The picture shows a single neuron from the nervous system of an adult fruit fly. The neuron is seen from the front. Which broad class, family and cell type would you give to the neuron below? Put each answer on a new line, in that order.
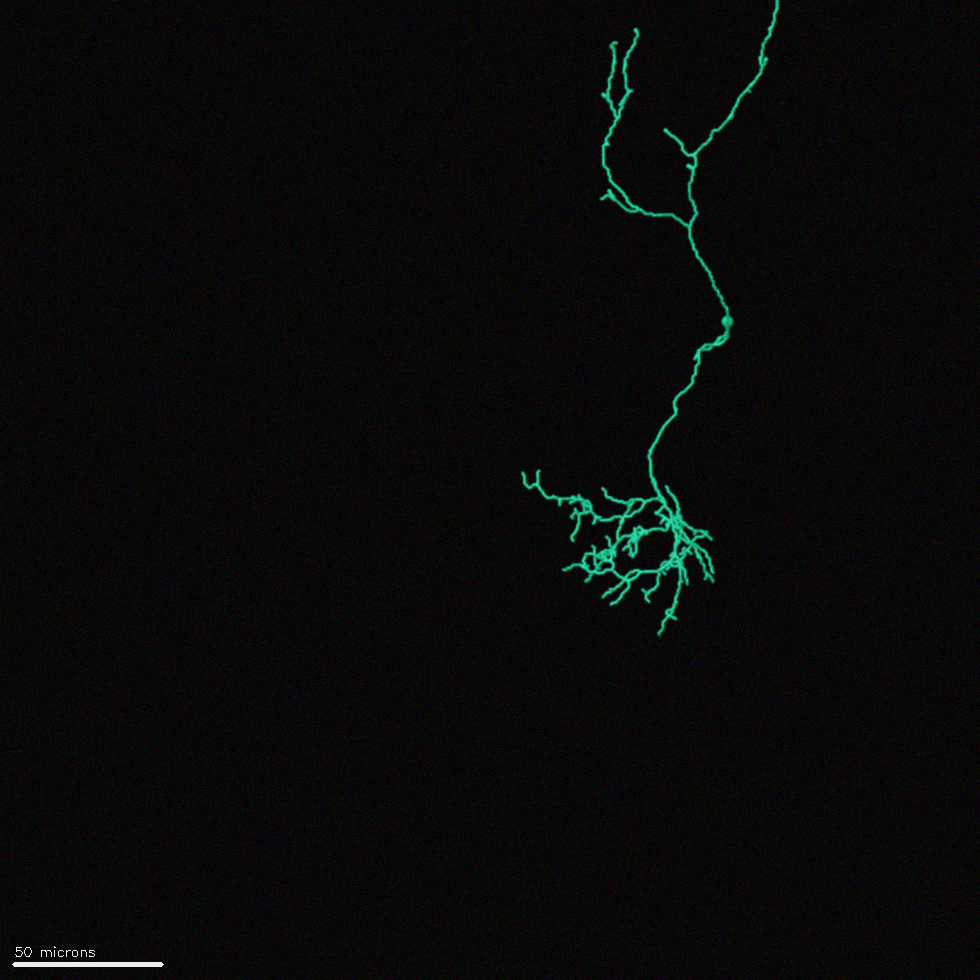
visual projection neuron
hemilineage VLPp&l1_lateral
LoVP11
